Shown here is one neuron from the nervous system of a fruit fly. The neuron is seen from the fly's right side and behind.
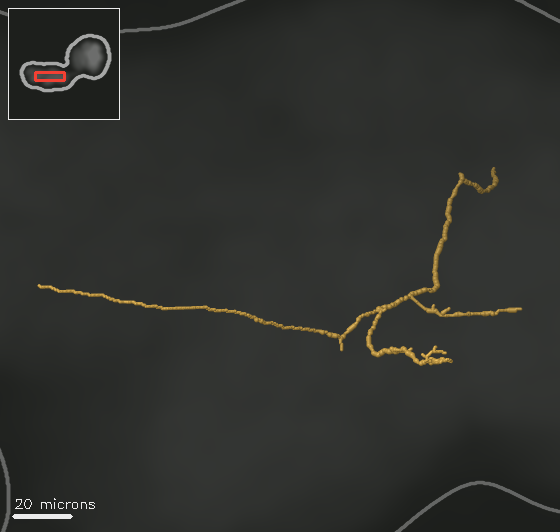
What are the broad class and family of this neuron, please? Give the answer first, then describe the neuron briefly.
Its broad class is sensory neuron entering the nerve cord. The name of its family is class mechanosensory proprioceptive. No cell body is drawn. From left to right in the picture it spans about 170 microns. It has a dozen or fewer branch ends.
